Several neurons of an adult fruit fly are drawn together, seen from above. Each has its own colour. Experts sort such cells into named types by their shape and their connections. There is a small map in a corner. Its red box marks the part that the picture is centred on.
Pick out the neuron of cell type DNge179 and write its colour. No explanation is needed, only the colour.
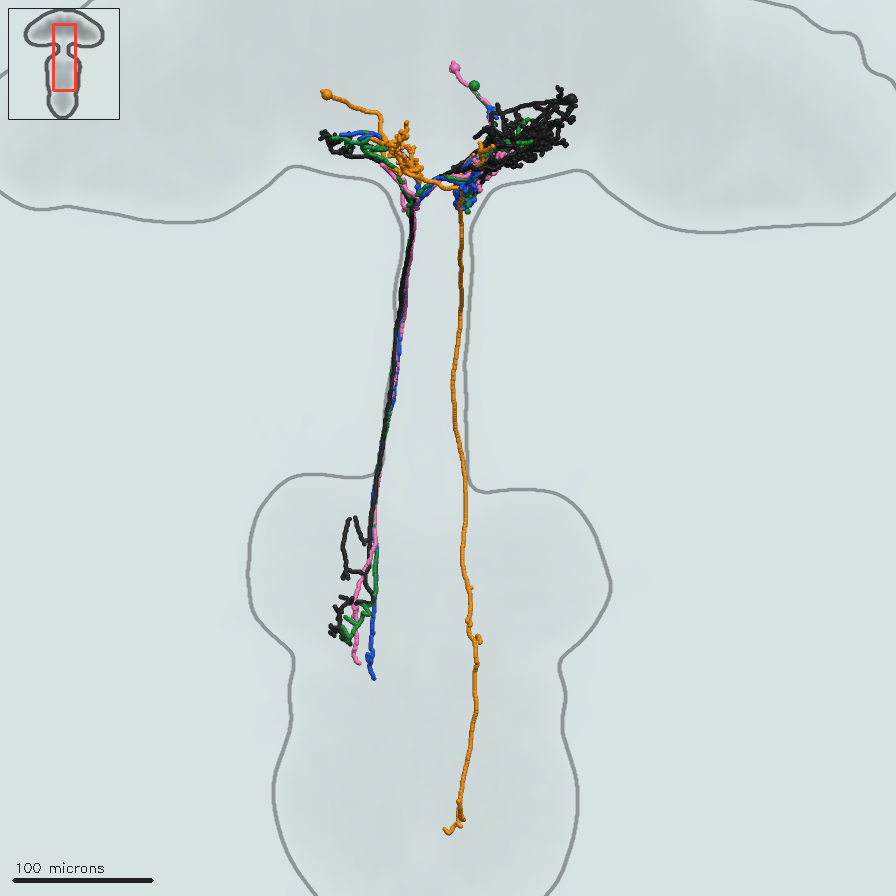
blue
